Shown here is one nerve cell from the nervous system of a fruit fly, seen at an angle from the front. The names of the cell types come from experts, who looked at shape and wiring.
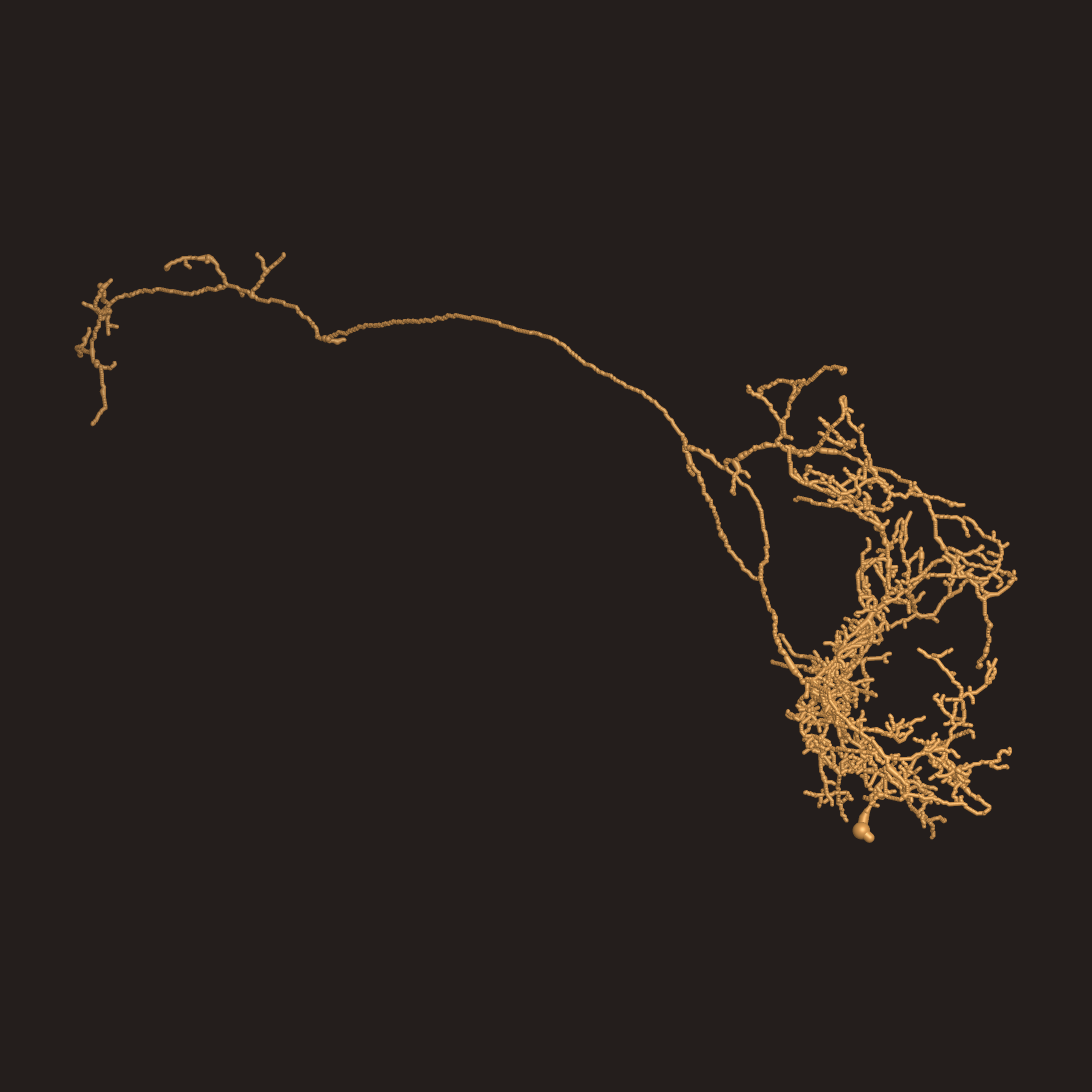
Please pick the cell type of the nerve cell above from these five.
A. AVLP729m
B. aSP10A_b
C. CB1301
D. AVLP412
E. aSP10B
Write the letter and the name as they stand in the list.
A. AVLP729m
